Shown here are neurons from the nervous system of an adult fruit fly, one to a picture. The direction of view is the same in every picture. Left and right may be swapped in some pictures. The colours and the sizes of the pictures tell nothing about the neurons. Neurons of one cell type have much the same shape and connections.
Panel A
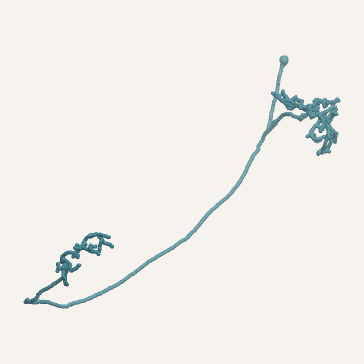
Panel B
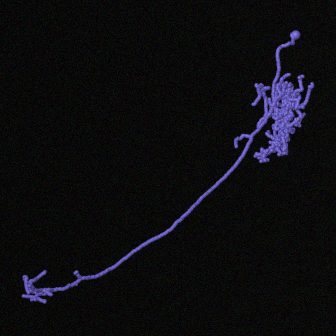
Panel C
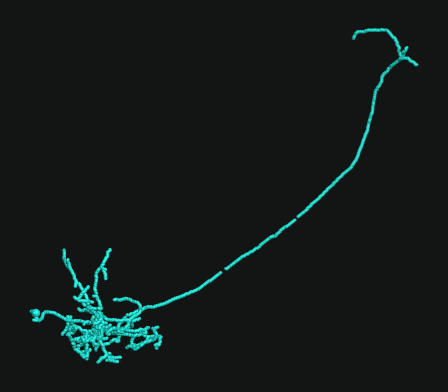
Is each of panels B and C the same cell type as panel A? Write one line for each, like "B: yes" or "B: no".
B: no
C: no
